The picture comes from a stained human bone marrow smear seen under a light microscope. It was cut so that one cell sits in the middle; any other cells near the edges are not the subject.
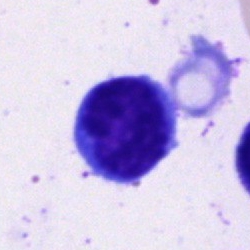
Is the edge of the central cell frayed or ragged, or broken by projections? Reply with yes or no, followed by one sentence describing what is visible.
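No. The cell has a round, smooth outline.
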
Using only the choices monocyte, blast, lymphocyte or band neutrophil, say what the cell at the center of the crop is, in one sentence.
Among the cells in view, the one in the middle is a lymphocyte.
